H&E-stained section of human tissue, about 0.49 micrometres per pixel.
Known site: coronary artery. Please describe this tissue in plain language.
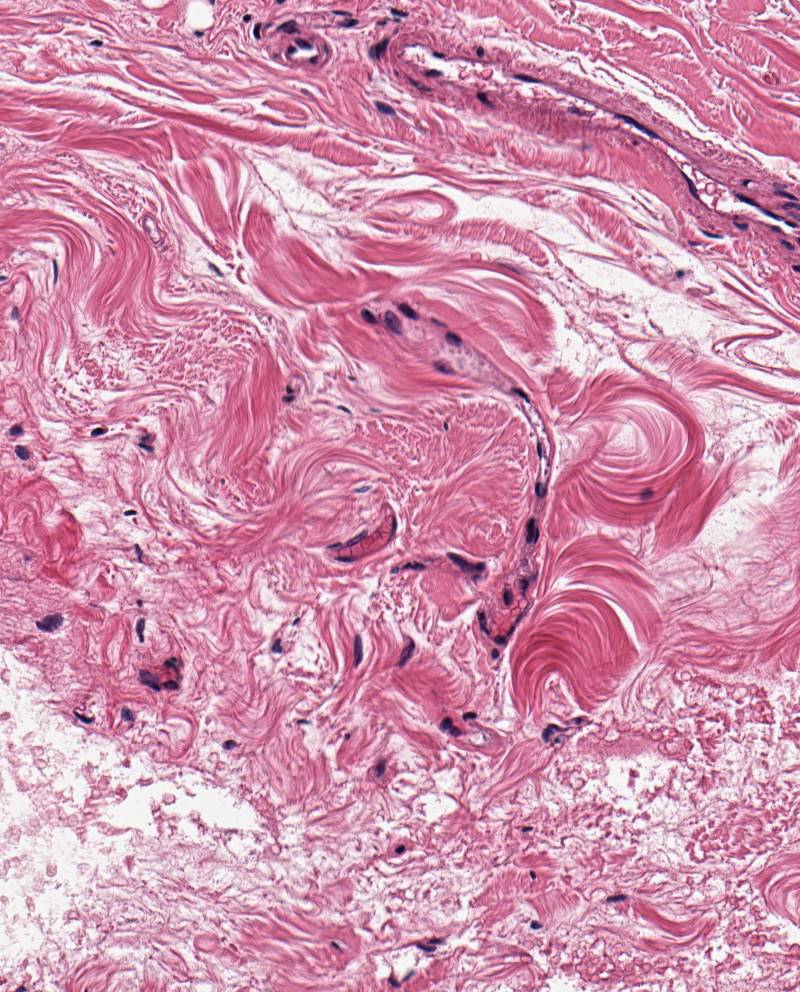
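Pink collagen bundles curve round into whorls and arcs across the centre and right of the field. Along the top of the field, the bundles run roughly horizontally instead. Nuclei are sparse, and most are dark, elongated and spindle-shaped. The lower part of the field is pale, loose and fragmented, with many clear spaces.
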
